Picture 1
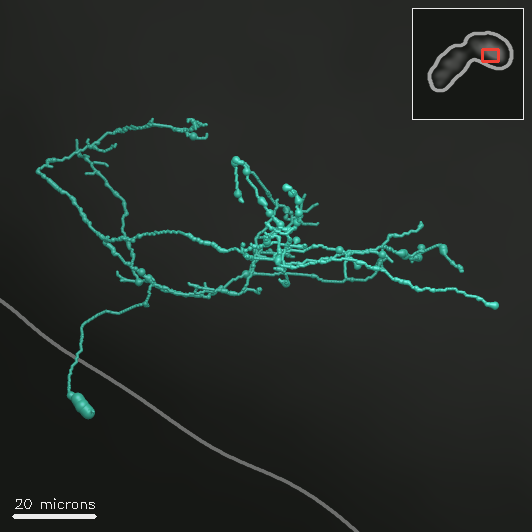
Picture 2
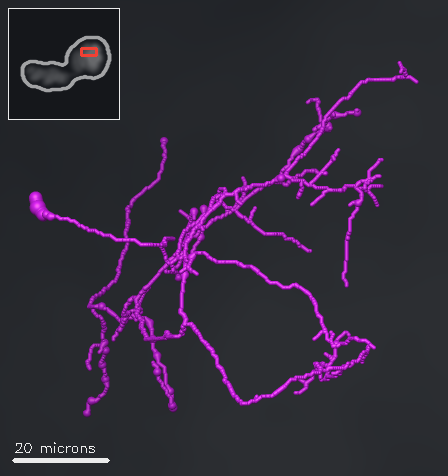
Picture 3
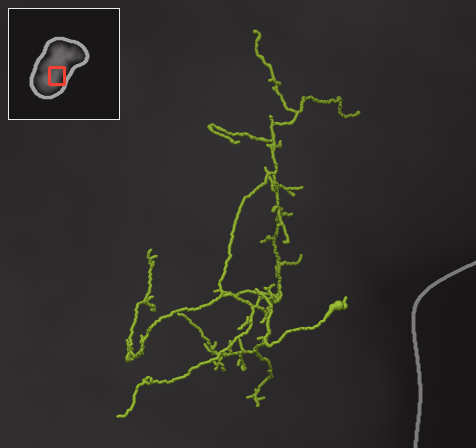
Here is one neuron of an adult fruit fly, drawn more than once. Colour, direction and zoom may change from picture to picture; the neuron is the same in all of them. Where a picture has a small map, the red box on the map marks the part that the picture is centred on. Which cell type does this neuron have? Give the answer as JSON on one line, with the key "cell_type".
{"cell_type": "IB087"}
